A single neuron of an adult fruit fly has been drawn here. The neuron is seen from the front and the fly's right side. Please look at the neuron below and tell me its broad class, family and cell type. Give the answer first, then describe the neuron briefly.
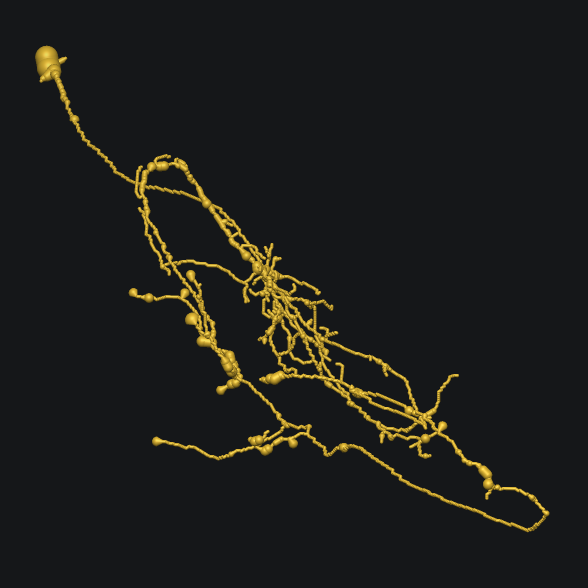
It is a nerve-cord intrinsic neuron. The family is hemilineage 06A. It is of cell type IN06A107. Dozens of branch ends can be seen. As drawn here it is about as wide as it is tall.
